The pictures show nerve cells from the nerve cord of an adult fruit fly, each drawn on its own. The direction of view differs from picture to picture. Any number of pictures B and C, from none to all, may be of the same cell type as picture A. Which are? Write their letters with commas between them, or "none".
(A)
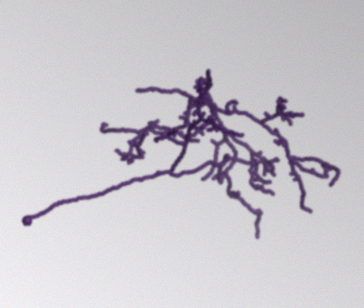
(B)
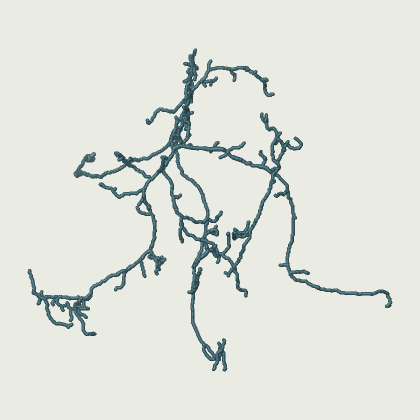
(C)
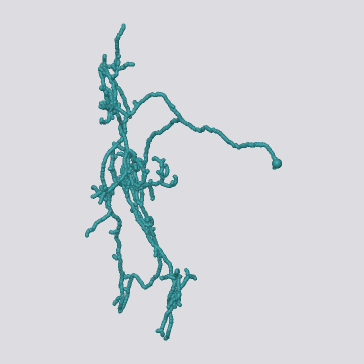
B, C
